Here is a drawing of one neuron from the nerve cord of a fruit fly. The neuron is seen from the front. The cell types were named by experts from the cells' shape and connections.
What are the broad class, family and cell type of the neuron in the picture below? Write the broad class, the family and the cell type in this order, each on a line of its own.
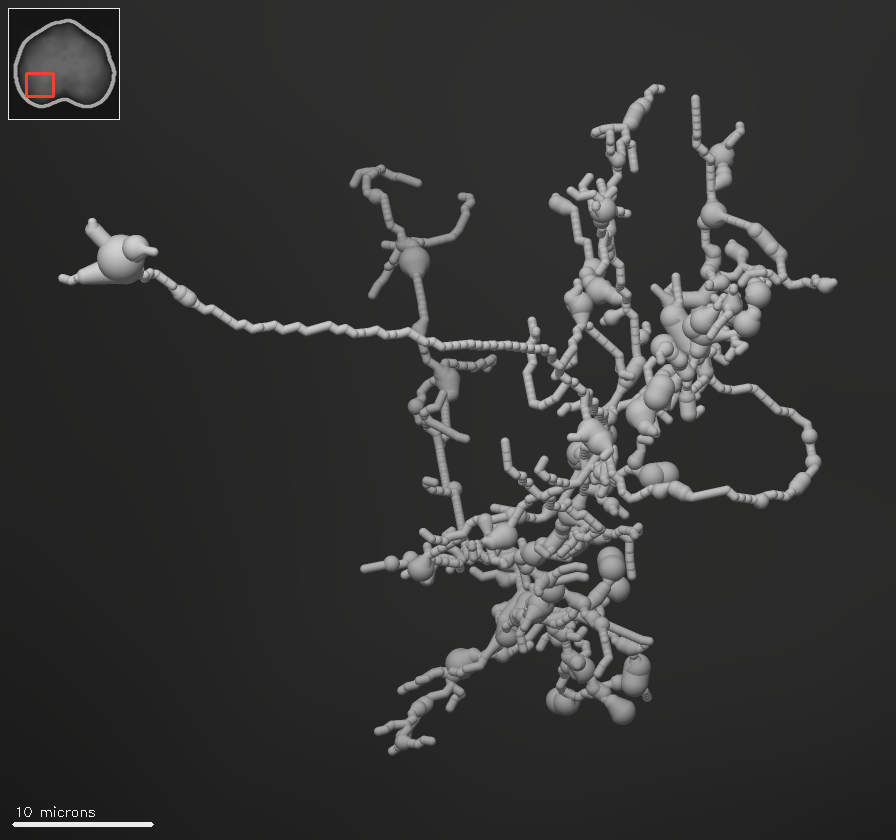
nerve-cord intrinsic neuron
hemilineage 09A
IN09A060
